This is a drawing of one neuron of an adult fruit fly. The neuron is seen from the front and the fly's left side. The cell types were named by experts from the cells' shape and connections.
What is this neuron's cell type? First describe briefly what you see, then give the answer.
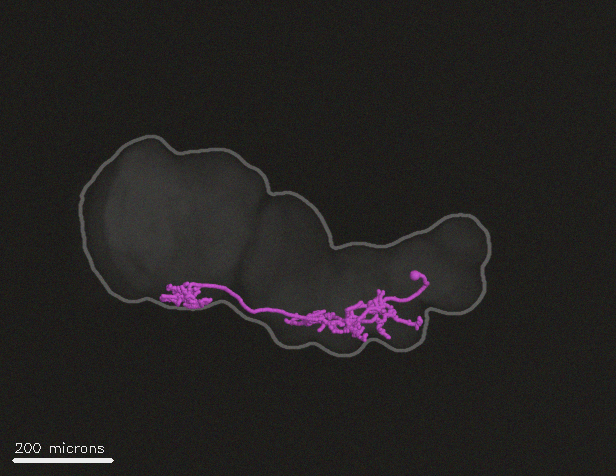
From left to right in the picture it spans about 550 microns. In this view it is more than twice as wide as it is tall. Its broad class is ascending neuron. It is of cell type AN17A008.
